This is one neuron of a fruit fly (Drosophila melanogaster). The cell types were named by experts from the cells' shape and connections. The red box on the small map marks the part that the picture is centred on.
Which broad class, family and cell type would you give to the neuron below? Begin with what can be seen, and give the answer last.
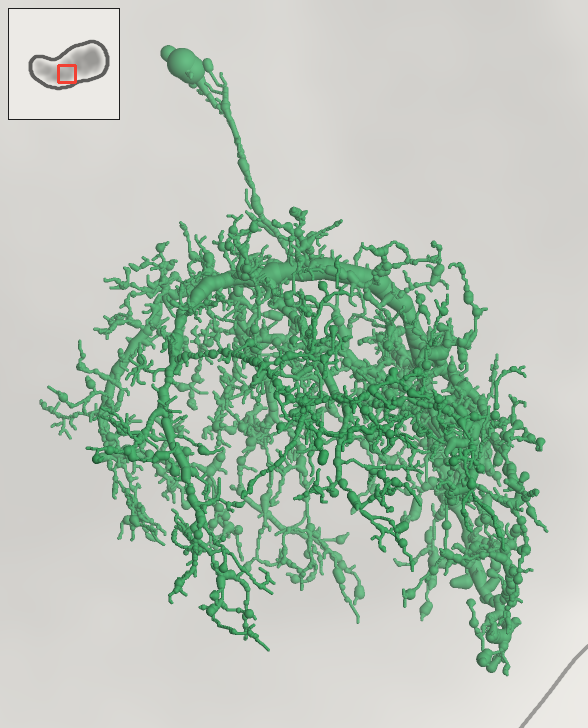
The picture shows more than a hundred branch ends. As drawn here it is about as wide as it is tall. Its broad class is nerve-cord intrinsic neuron. The family is hemilineage 19A. The cell type is IN19A008.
